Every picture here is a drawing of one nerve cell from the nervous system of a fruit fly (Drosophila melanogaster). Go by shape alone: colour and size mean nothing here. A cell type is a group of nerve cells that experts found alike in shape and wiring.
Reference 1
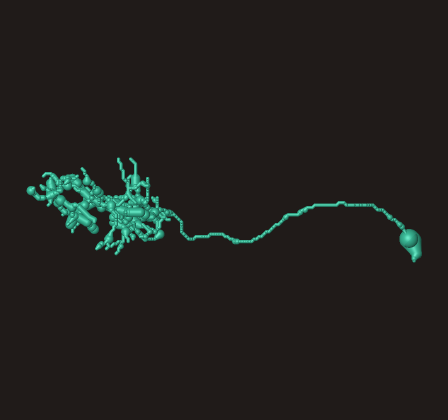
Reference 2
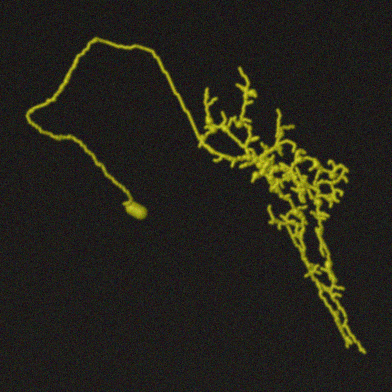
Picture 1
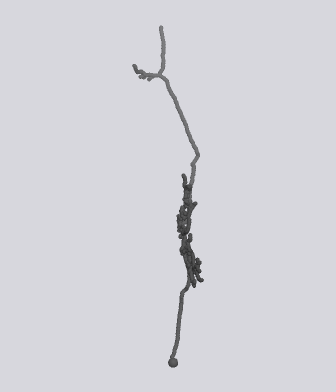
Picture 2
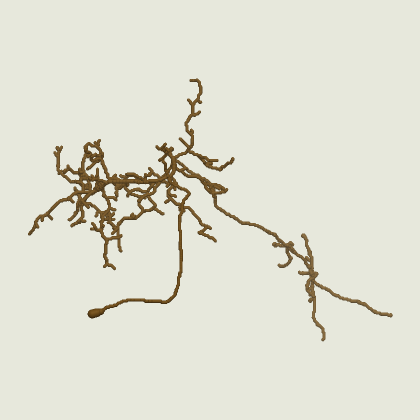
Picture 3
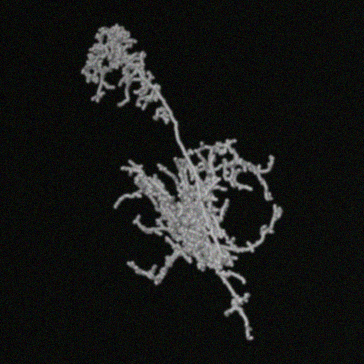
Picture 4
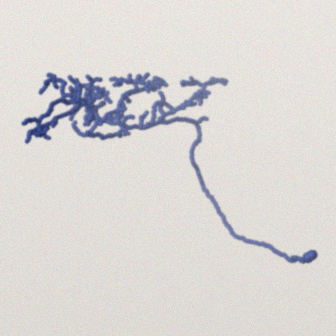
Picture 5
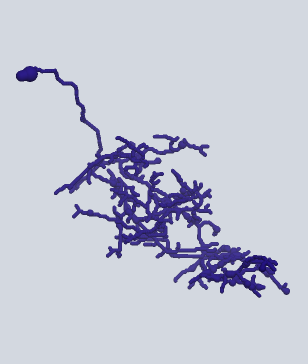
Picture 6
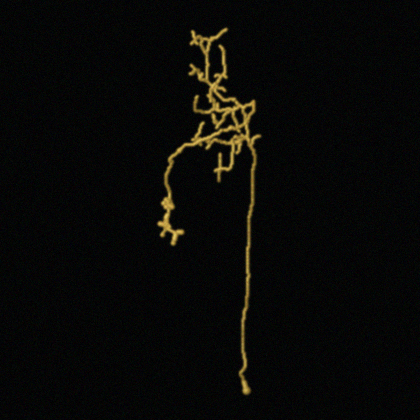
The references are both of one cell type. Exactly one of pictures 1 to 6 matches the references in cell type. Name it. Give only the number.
4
